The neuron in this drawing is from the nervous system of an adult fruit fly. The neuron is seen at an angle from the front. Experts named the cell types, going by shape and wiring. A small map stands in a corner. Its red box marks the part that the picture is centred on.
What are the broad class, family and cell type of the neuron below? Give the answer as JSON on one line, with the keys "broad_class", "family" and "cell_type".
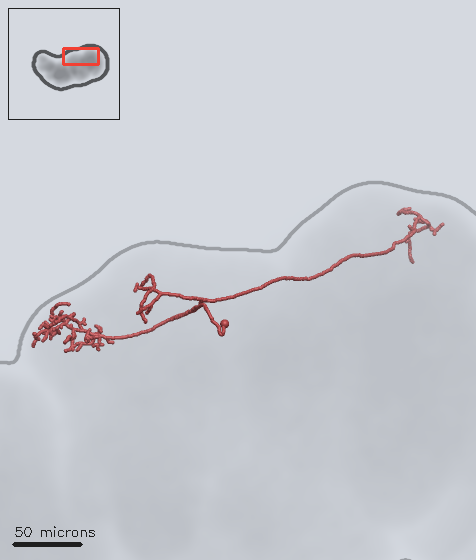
{"broad_class": "central-brain intrinsic neuron", "family": "hemilineage LHd1", "cell_type": "CB3340"}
